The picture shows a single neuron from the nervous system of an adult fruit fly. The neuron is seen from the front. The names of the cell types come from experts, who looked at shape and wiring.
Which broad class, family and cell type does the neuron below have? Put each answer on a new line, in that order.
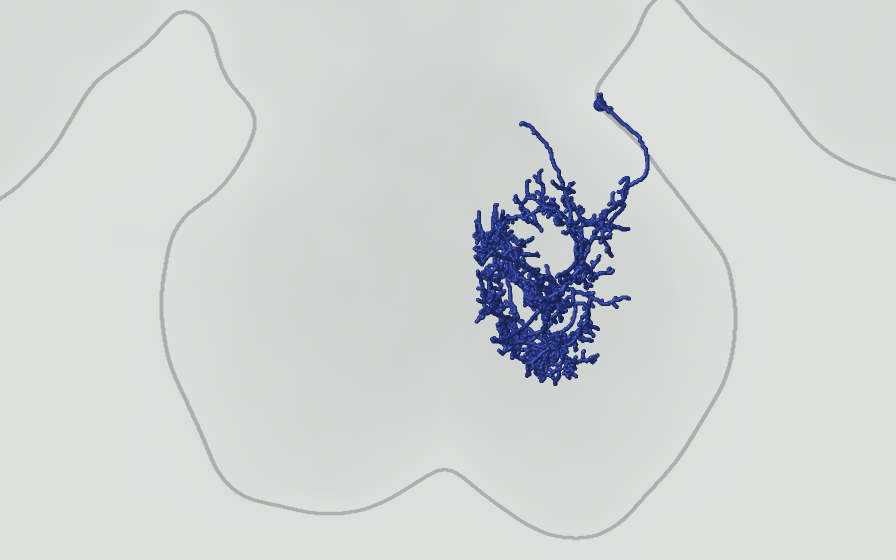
nerve-cord intrinsic neuron
hemilineage 17A
IN17A020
